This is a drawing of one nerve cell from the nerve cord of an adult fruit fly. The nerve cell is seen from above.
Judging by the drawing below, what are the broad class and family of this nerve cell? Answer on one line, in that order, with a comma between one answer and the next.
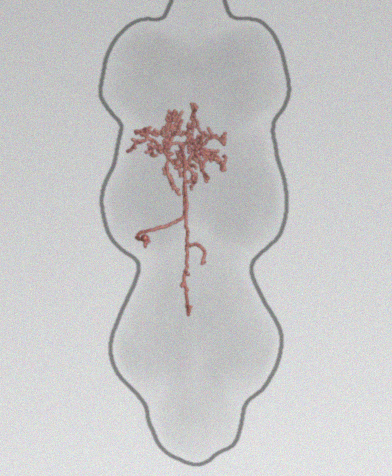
nerve-cord intrinsic neuron, hemilineage 11A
